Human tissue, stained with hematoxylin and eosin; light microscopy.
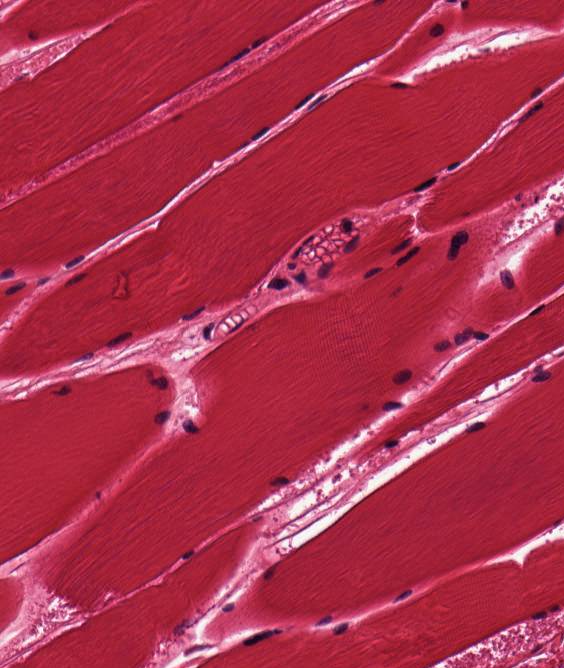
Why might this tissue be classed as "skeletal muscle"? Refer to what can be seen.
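Skeletal muscle, fibres cut lengthwise. Fits: long parallel fibres run diagonally across the whole field, lower left to upper right.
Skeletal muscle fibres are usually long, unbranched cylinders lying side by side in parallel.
Fits: nuclei elongated, dark purple, at the fibre edges rather than the centres.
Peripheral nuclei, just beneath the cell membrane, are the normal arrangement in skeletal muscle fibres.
Neutral, also seen: thin strands of paler pink connective tissue separating the fibres. Neutral, also seen: a small vessel with red blood cells in that connective tissue near the centre.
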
